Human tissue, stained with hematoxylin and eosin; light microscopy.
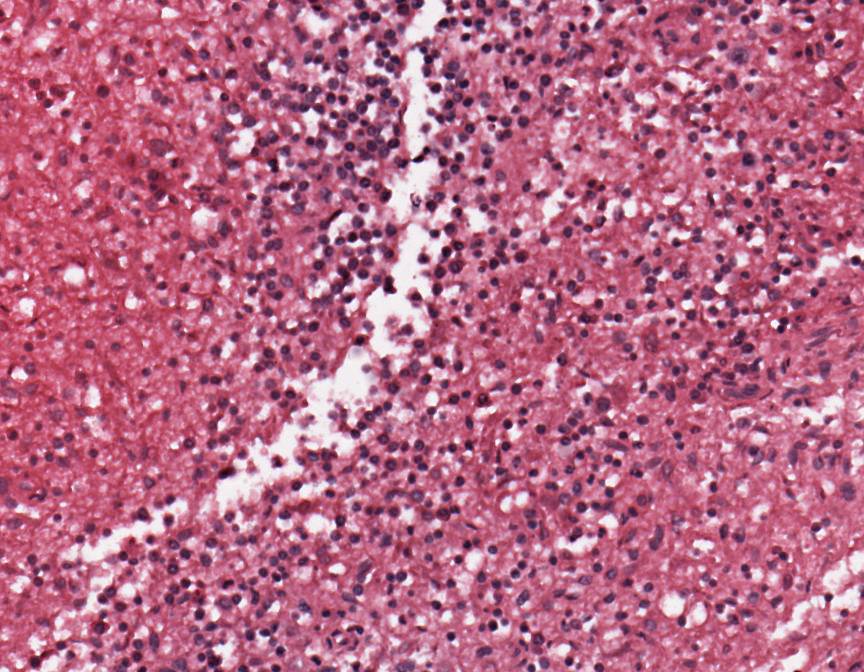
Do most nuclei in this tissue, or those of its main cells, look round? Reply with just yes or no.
Yes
